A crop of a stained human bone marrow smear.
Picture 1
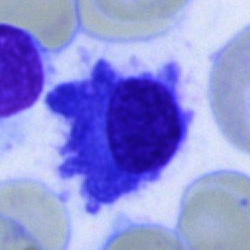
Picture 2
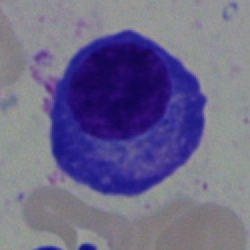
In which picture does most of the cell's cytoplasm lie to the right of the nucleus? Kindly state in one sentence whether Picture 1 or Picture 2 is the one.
In picture 2, the bulk of the cytoplasm lies to the right of the nucleus.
